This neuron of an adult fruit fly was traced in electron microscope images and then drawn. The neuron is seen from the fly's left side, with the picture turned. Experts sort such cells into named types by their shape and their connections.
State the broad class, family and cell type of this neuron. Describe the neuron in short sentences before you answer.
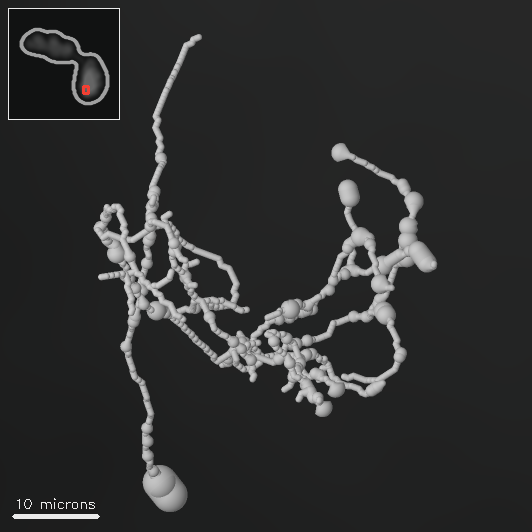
By the scale bar it is about 55 microns tall in this view. In this view it is taller than it is wide. It is a central-brain intrinsic neuron. Its family is hemilineage SLPpm2. It is of cell type CB4134.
